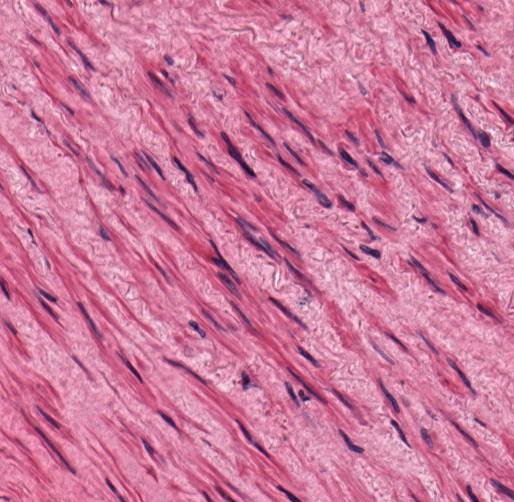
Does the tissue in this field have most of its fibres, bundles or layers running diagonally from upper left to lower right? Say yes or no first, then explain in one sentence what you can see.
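Yes. Spindle cells and fibres run parallel to one another across the whole field, slanting from upper left to lower right.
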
